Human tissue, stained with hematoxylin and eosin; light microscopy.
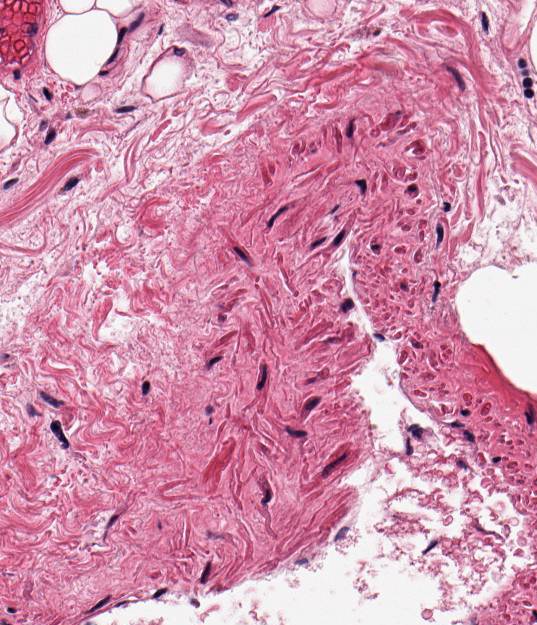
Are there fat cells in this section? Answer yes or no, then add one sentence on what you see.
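Yes. A few round, empty fat-cell spaces lie along the top edge of the field.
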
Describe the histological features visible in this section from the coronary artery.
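Most of the field is filled by pink, wavy bundles of collagen. Nuclei are sparse and widely spaced among the fibres; they are mostly dark, slender and spindle-shaped, some curved or wavy. In the centre, the fibres and their elongated nuclei lie roughly parallel in a bundle.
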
